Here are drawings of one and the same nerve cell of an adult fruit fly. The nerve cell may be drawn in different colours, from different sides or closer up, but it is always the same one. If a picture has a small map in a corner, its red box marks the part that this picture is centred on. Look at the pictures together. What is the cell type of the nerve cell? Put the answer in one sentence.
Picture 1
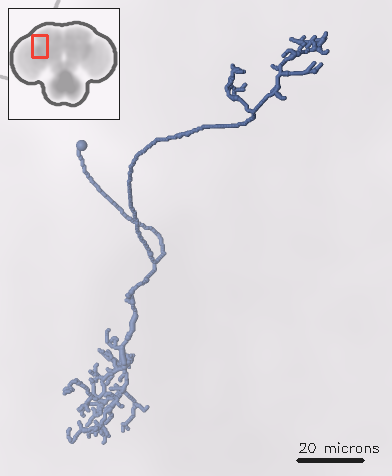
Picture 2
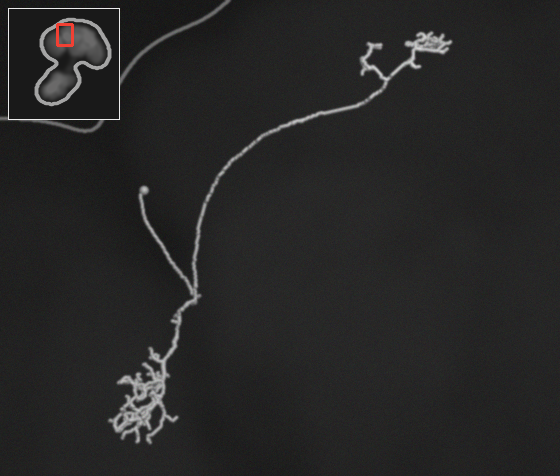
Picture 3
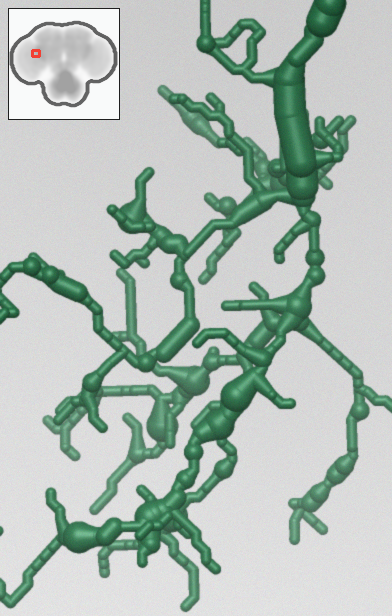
The cell type is LC10c-1.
